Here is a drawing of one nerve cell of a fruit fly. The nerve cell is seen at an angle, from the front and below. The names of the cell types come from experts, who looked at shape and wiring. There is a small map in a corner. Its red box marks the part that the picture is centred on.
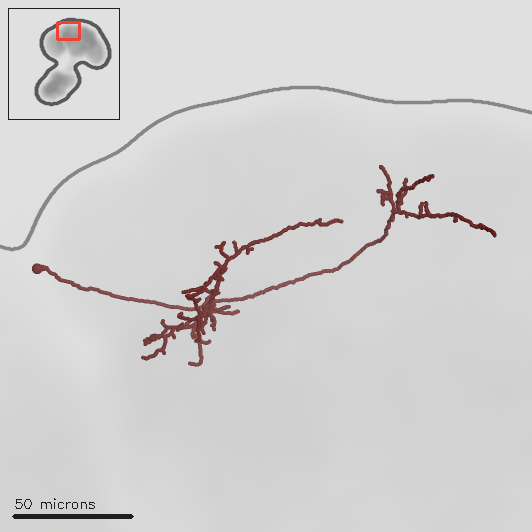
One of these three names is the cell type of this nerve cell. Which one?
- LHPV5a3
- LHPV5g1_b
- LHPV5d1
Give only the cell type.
LHPV5g1_b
